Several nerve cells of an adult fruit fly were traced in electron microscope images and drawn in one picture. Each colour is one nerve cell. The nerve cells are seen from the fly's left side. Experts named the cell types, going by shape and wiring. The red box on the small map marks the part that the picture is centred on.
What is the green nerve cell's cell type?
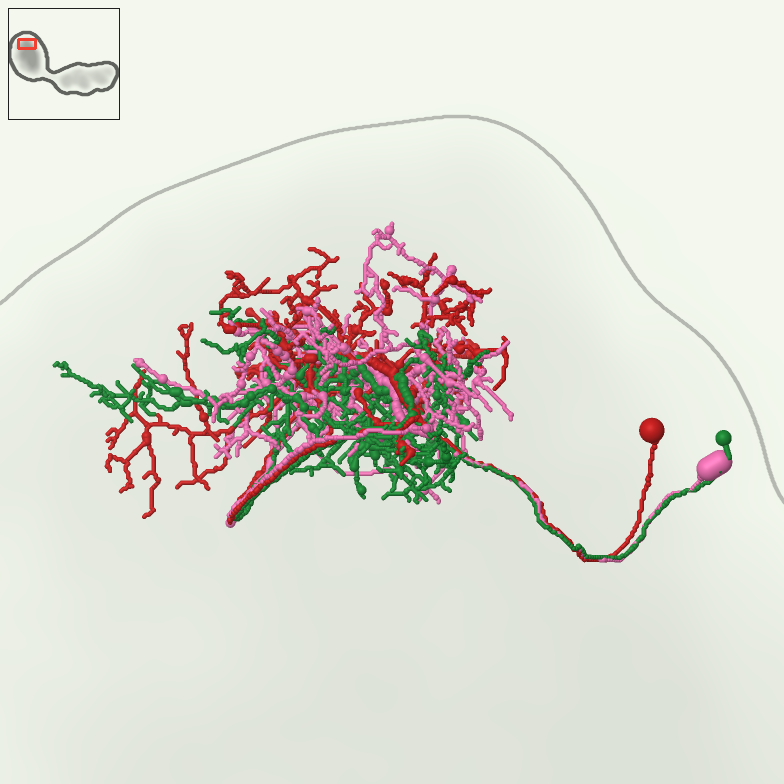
SMP516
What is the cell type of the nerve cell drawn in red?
SMP514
